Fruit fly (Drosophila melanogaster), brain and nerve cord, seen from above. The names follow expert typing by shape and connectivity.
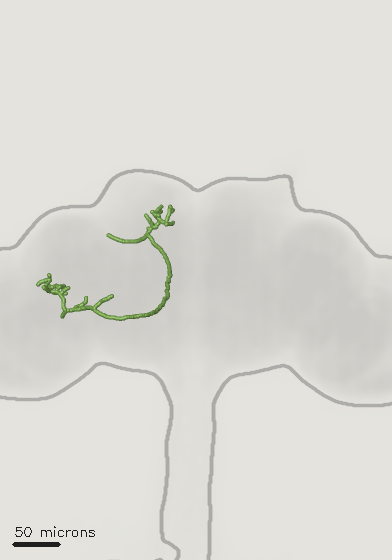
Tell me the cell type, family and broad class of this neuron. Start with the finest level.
M_lvPNm44; hemilineage ALlv1; central-brain intrinsic neuron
